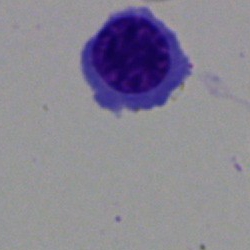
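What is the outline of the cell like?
Irregular, with small bulges along its lower edge.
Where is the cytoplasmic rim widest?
On the lower-left side of the nucleus; the cytoplasm is blue, without visible vacuoles.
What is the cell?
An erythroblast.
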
